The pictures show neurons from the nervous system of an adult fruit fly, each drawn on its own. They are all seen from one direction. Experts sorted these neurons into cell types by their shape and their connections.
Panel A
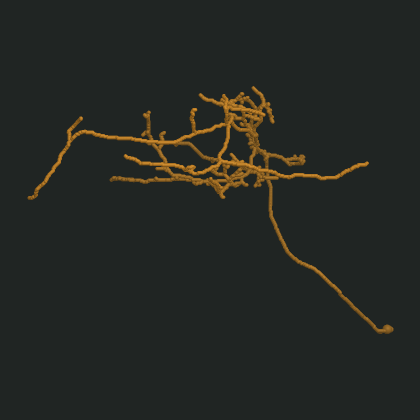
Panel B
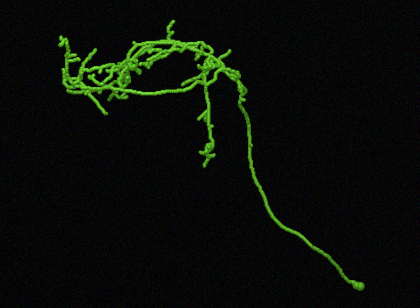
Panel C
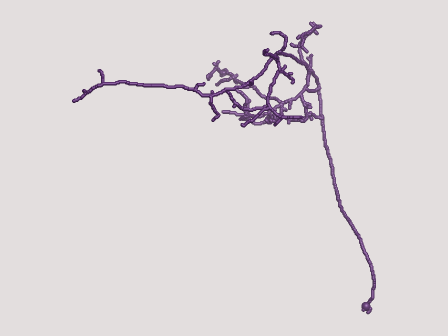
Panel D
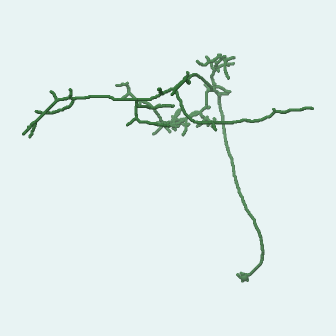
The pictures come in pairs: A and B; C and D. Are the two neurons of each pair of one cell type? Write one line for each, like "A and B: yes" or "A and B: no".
A and B: no
C and D: yes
